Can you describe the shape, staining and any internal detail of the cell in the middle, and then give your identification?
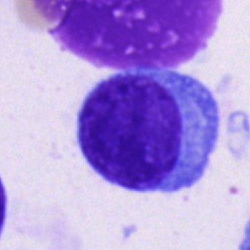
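Look first at the outline, which is round and smooth. Most of the cell is taken up by the nucleus, whose chromatin is dark purple and condensed. Over on the right, a crescent of cytoplasm remains, and it stains blue. This is a plasma cell.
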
